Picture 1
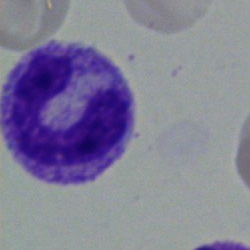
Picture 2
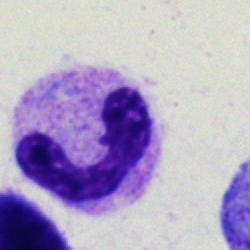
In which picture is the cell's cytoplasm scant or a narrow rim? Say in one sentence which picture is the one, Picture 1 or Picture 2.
The nucleus occupies most of the cell in picture 1.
